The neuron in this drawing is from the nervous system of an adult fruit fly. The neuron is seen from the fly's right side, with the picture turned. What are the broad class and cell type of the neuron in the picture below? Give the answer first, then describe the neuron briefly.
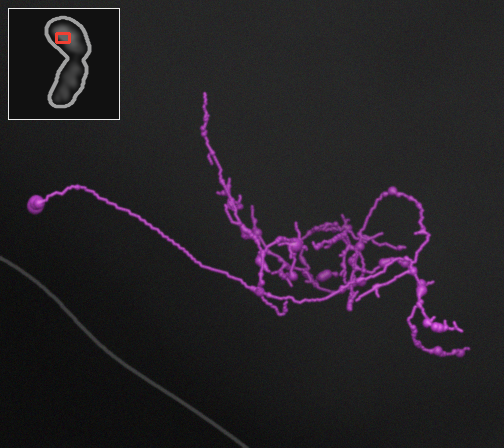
This is a central-brain intrinsic neuron. It is of cell type CB1227. Dozens of branch ends can be seen. As drawn here it is wider than it is tall.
